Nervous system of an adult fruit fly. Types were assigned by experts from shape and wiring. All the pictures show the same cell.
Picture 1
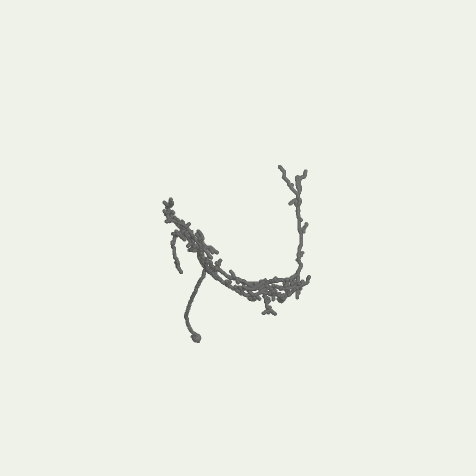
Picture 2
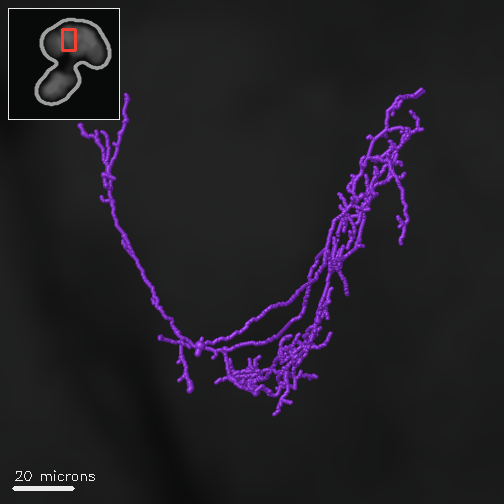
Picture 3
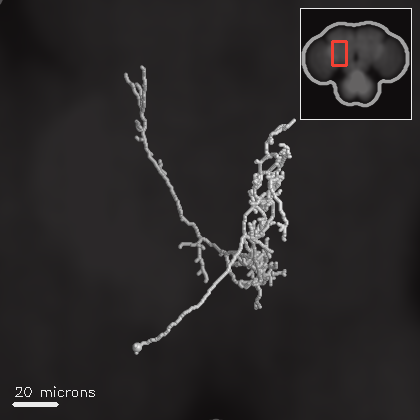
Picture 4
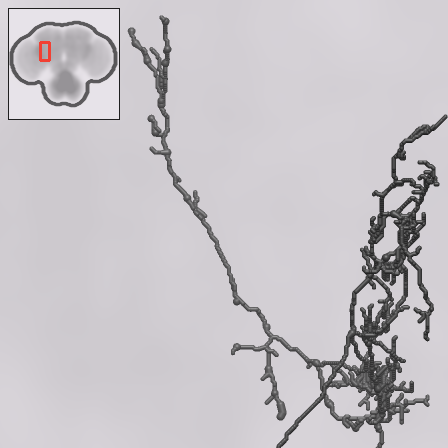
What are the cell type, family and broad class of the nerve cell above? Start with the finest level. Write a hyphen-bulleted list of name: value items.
- cell type: WEDPN17_c
- family: hemilineage LALa1_posterior
- broad class: central-brain intrinsic neuron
